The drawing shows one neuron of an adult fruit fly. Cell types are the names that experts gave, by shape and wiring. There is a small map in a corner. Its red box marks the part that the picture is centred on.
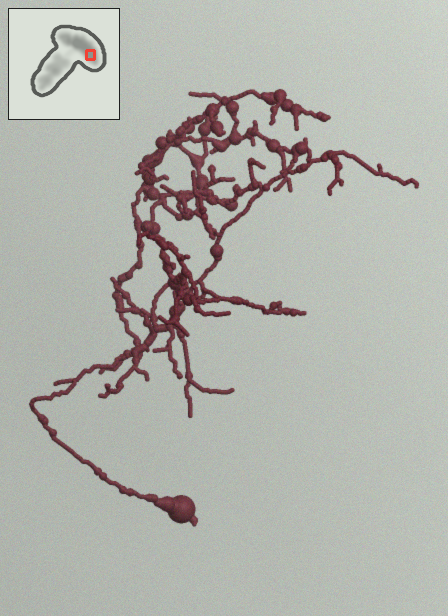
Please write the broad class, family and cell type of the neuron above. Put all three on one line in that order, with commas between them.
central-brain intrinsic neuron, hemilineage SLPpm1, SLP290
